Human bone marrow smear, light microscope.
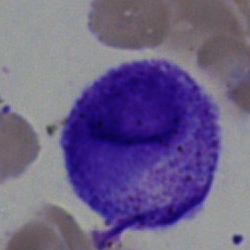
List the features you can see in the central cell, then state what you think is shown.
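Roughly round outline, edge slightly irregular. Short tapering projection from lower left edge. Curved dark line across middle of cell, roughly horizontal, bowing downward. No clear vacuoles. Cell: myelocyte.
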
